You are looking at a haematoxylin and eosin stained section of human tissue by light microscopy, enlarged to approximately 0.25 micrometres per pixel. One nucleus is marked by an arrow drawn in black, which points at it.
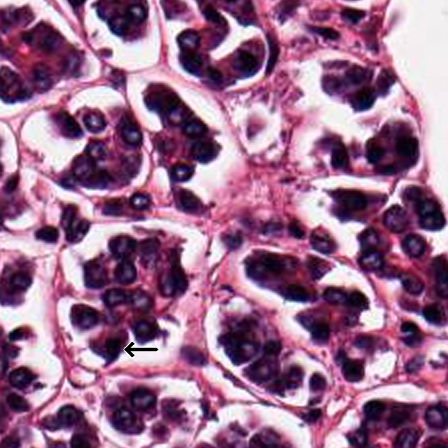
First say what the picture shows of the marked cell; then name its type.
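The nucleus is dark, dense purple with little internal detail visible, about as dark as or darker than the nuclei packed around it. The cell sits at the edge of a crowded cluster of cells that lies within a white clear space, surrounded by a thin pink fibrous outline. The marked cell is a pancreatic acinar cell.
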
